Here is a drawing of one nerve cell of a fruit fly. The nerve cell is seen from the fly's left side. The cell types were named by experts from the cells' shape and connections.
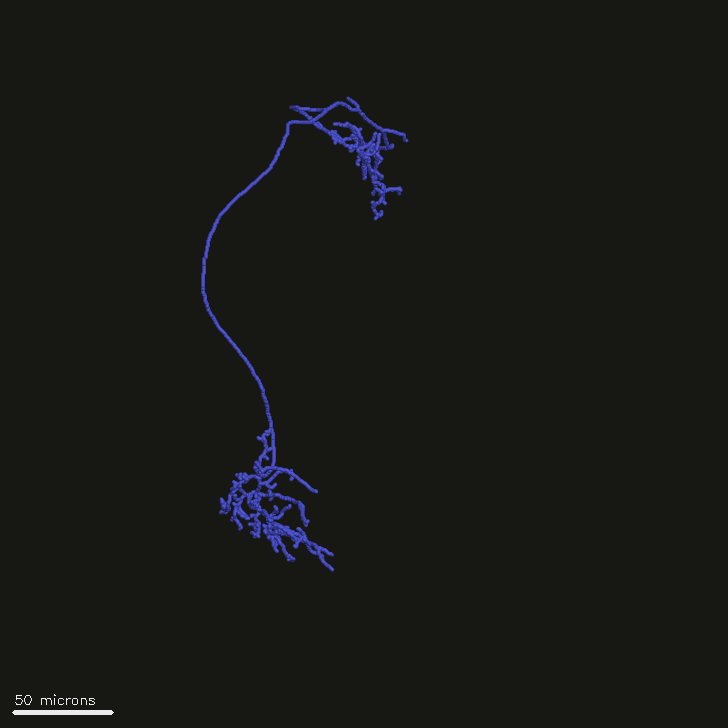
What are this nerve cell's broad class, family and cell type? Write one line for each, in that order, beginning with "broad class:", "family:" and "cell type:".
broad class: central-brain intrinsic neuron
family: hemilineage FLAa2
cell type: GNG488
